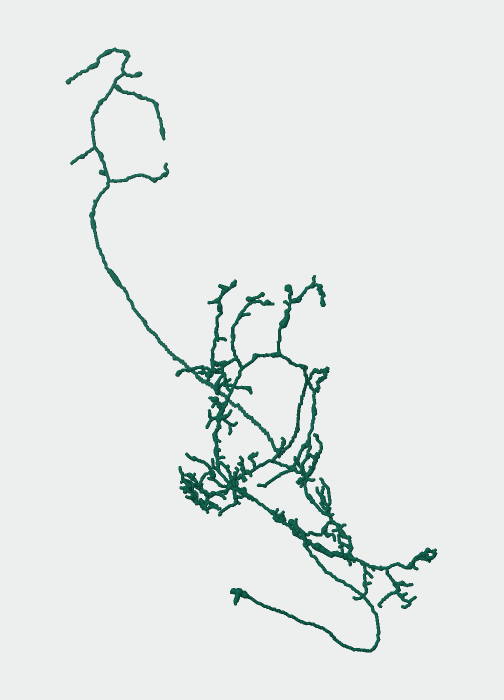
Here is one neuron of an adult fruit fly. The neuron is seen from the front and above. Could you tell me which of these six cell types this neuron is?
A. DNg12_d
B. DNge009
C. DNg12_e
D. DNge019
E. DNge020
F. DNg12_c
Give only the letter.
F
